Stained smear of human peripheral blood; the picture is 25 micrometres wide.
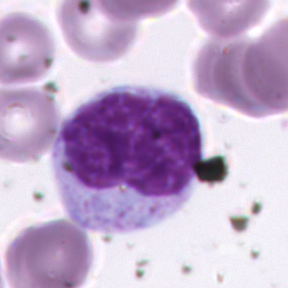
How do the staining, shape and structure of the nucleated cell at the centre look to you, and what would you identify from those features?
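A shallow notch marks the middle of the lower edge of the nucleus, which fills the upper part of the cell and leaves the lower part to cytoplasm. The cytoplasm is pale greyish-blue, with fine faint pinkish-purple granules scattered through it. This is a metamyelocyte.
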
